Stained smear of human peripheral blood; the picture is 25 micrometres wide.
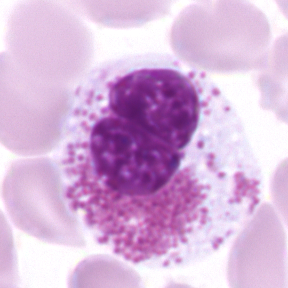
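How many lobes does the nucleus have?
Just two.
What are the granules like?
Coarse, round and pinkish-red, most crowded below the nucleus, with almost colourless cytoplasm between them.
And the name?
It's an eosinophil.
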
